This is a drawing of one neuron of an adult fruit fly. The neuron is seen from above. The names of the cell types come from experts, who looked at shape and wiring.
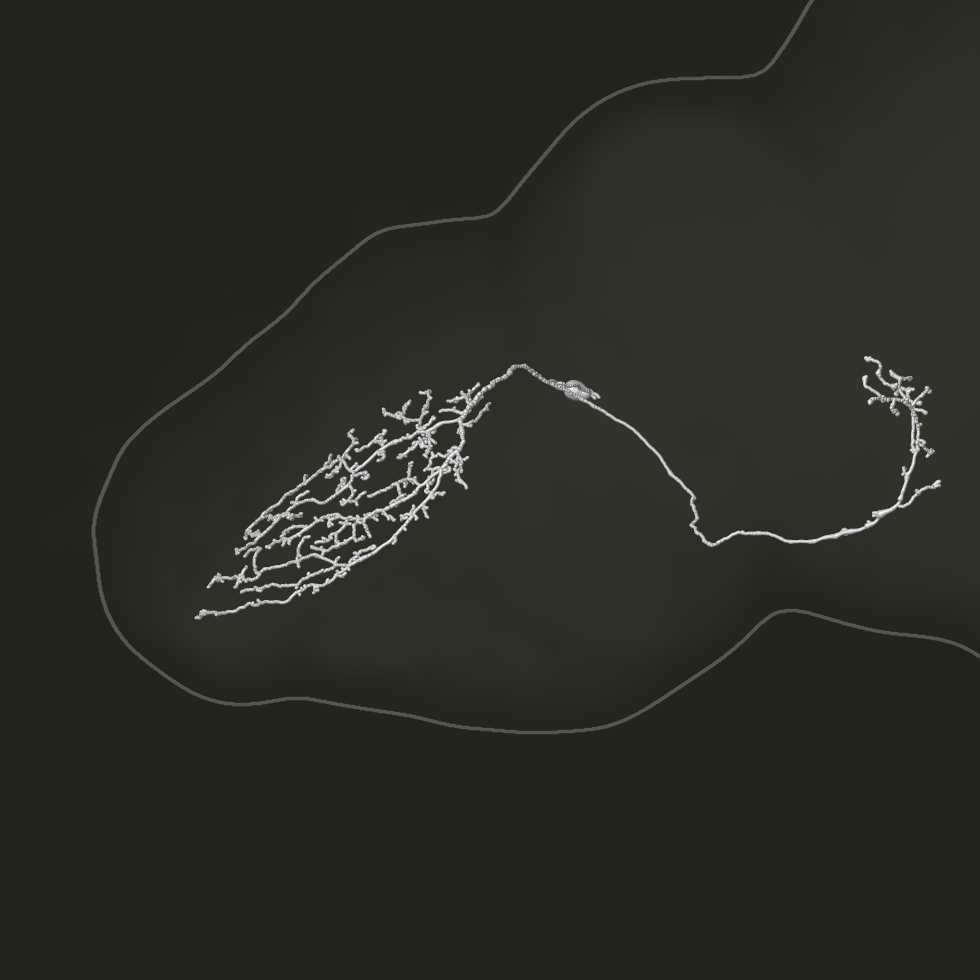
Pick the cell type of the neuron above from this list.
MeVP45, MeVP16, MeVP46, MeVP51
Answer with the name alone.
MeVP46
